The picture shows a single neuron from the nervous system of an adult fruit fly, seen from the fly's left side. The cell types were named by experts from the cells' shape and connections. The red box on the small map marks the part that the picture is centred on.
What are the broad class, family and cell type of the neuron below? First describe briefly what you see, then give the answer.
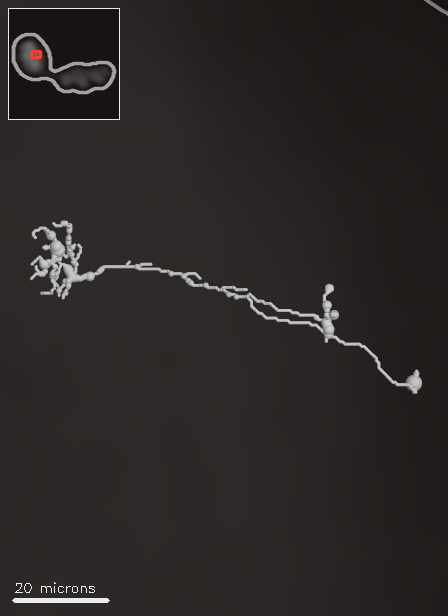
Its cell body lies on the right of the picture. By the scale bar it is about 85 microns wide in this view. Its broad class is optic-lobe intrinsic neuron. Its family is T. The cell type is T4b.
